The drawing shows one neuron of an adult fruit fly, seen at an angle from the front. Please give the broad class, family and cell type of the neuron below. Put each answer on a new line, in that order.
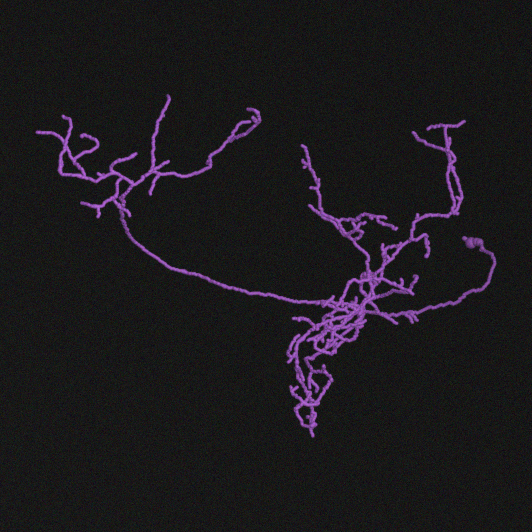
central-brain intrinsic neuron
hemilineage VLPl&p1_posterior
CB3910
